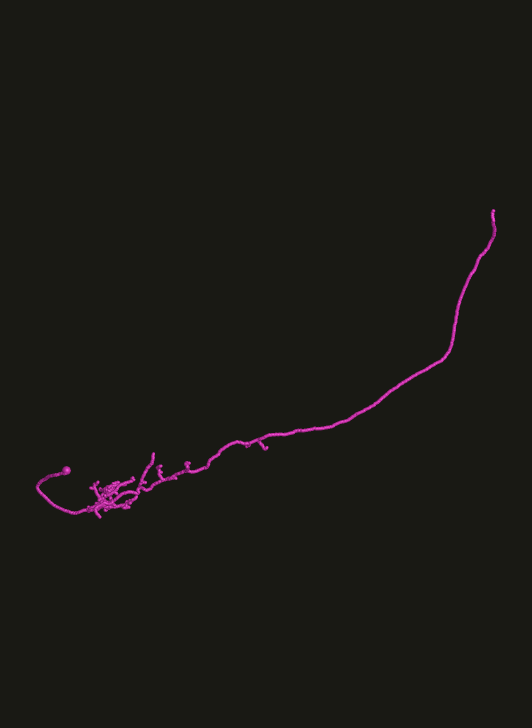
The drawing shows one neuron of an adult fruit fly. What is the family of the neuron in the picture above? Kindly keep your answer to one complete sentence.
The neuron is sorted into family hemilineage 19B.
